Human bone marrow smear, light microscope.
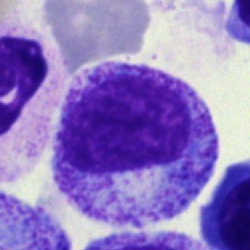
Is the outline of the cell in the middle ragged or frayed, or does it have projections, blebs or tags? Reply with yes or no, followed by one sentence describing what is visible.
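No. The cell outline is round and smooth.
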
